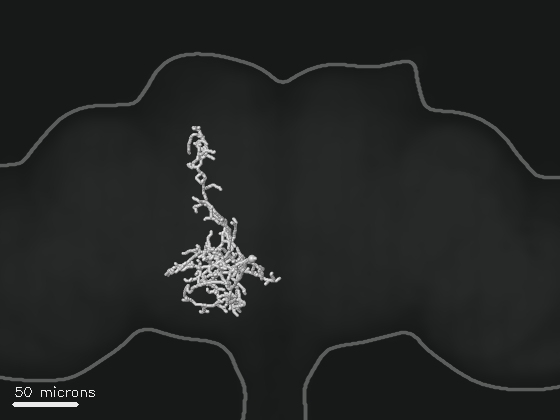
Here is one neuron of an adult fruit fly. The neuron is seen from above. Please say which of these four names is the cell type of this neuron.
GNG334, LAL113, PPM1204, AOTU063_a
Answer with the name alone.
PPM1204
